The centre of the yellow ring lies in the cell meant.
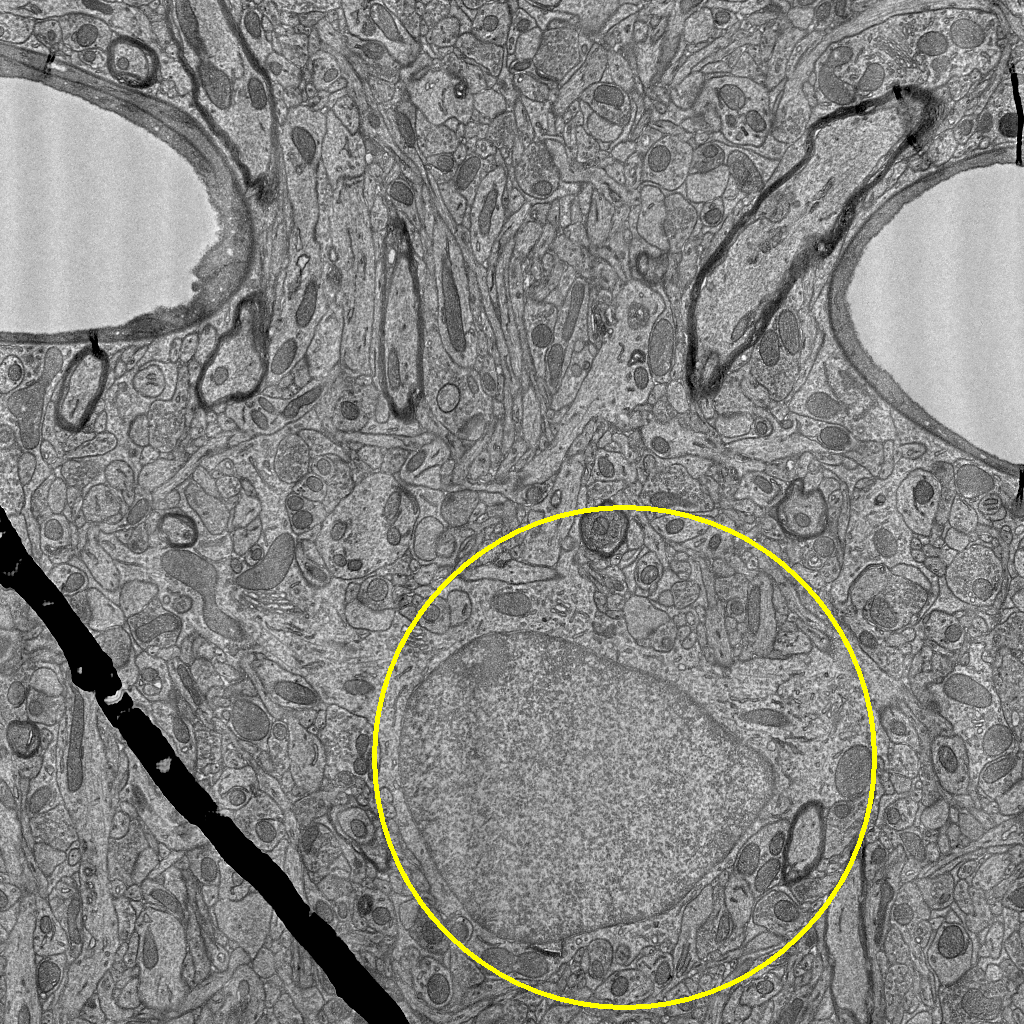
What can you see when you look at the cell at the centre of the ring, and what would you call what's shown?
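Nucleus wholly within the ring; oval, broad on the left, tapering to the right. Nuclear envelope smooth all round, no deep infoldings. Chromatin finely granular and evenly spread, no large dark clumps. Perinuclear cytoplasm: no dark dense bodies. Cell: astrocyte.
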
